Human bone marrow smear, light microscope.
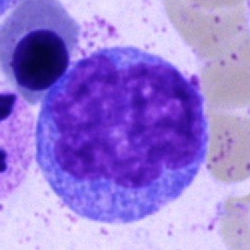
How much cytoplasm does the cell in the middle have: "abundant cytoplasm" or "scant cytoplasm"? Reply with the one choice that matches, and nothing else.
Scant cytoplasm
